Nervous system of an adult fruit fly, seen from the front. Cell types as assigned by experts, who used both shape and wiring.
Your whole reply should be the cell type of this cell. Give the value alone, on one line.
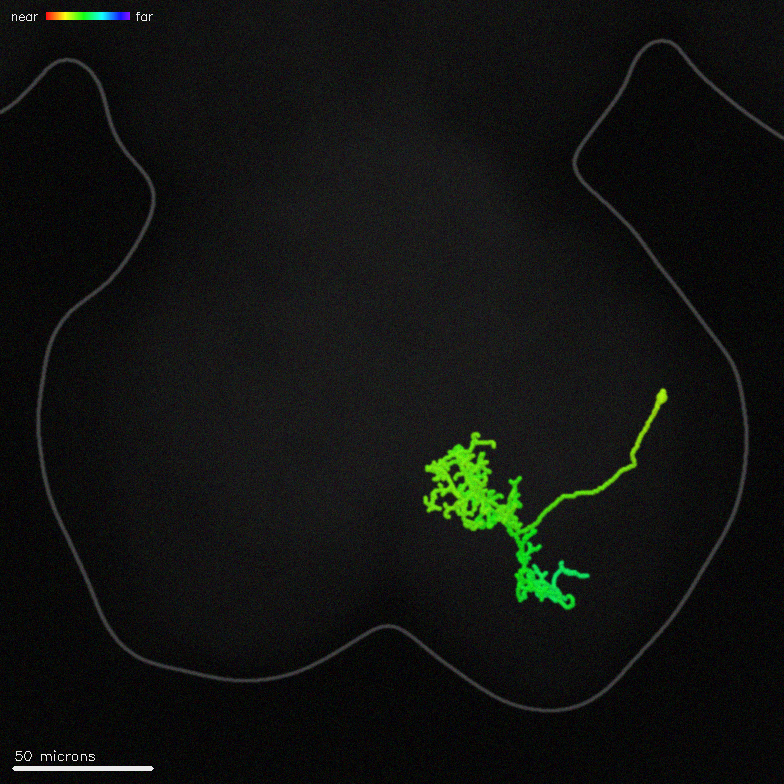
IN09A022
